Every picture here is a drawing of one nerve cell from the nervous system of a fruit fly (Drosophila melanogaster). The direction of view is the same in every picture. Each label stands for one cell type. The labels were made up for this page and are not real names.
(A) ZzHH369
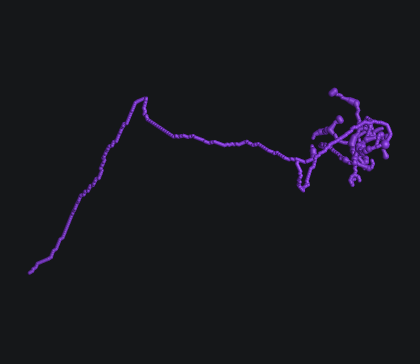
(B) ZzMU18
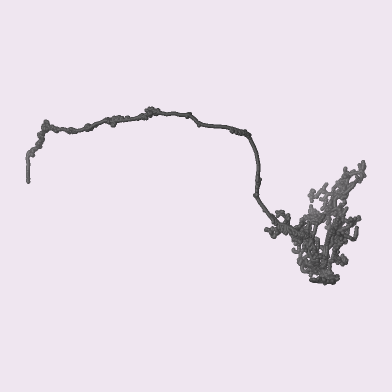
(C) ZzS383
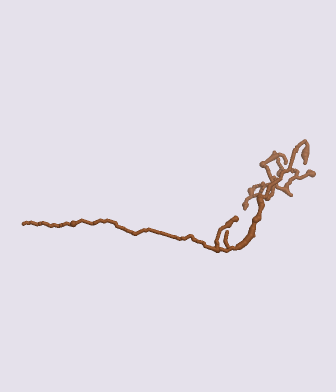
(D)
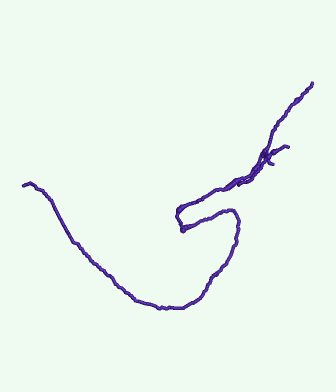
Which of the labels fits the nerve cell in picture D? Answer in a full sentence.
It belongs to ZzS383.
